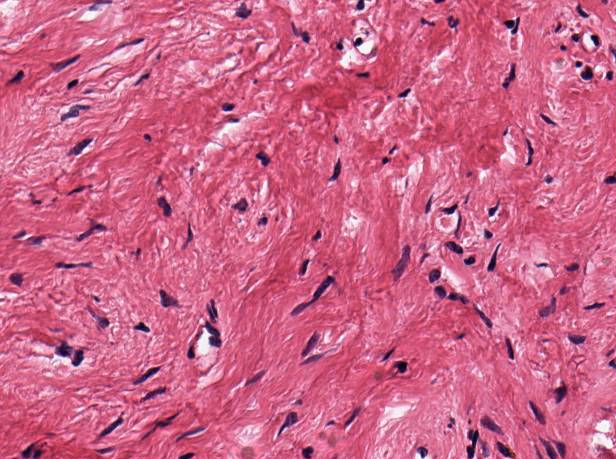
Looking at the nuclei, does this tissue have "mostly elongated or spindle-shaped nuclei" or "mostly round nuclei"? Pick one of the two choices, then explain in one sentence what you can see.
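Mostly elongated or spindle-shaped nuclei. The nuclei are dark, elongated and spindle-shaped, some slightly wavy.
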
